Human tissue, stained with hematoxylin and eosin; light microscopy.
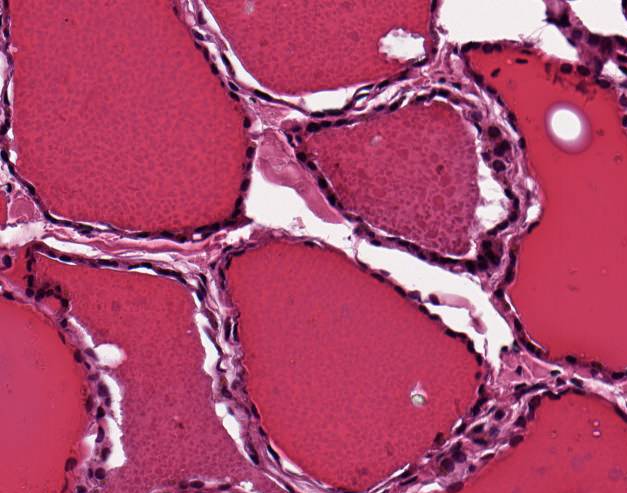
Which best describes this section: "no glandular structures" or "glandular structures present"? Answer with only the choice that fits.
Glandular structures present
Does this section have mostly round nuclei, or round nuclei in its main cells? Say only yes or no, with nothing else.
No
